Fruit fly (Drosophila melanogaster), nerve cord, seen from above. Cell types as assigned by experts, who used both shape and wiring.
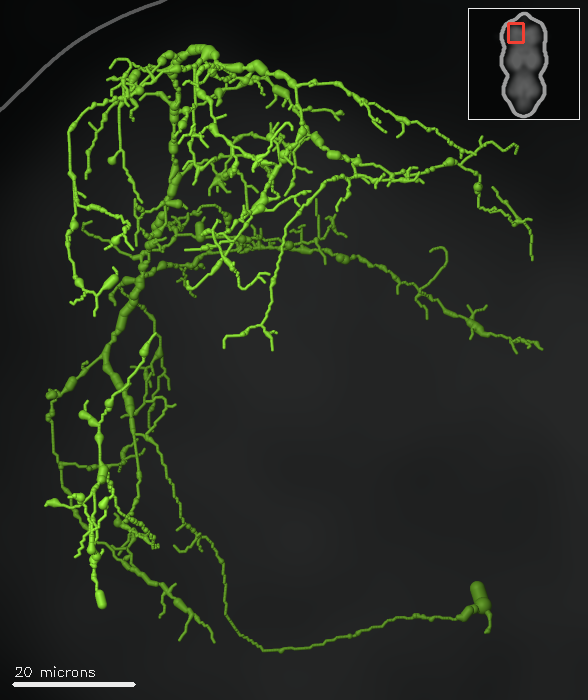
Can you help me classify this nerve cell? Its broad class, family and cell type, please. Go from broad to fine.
nerve-cord intrinsic neuron; hemilineage 04B; IN04B072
